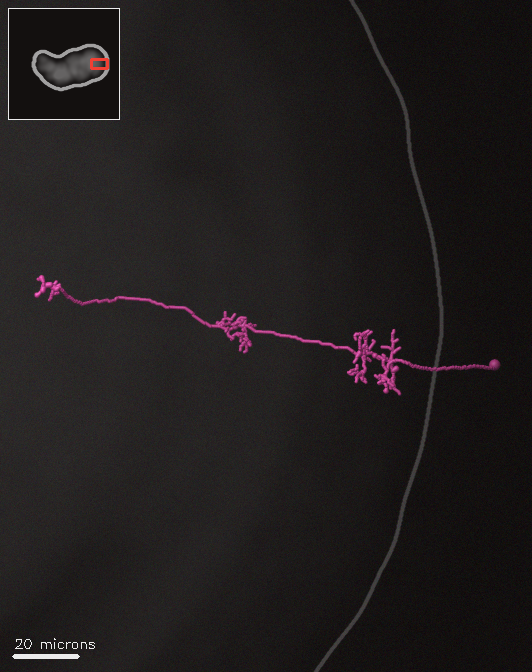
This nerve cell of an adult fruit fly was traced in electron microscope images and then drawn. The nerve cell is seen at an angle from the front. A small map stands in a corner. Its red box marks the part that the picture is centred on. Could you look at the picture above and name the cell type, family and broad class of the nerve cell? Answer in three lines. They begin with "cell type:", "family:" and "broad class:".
cell type: Tm6
family: Tm
broad class: optic-lobe intrinsic neuron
